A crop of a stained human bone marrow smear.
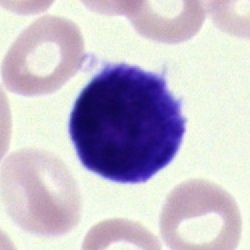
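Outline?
Roughly round.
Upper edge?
A few fine, short projections; cytoplasm barely made out around the nucleus.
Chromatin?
Dense, dark, deep blue-purple.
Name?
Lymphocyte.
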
